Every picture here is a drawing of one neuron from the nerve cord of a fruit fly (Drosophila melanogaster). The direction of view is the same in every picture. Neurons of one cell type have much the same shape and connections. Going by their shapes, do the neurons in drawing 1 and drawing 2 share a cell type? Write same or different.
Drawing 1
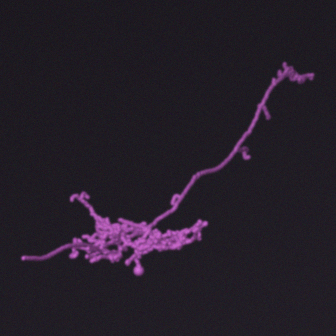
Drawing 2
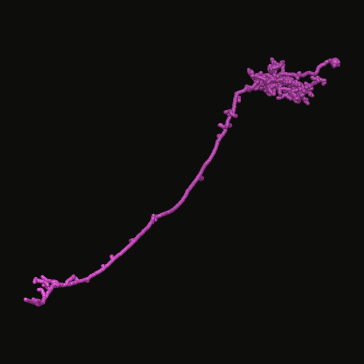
different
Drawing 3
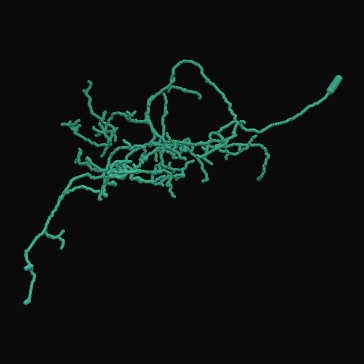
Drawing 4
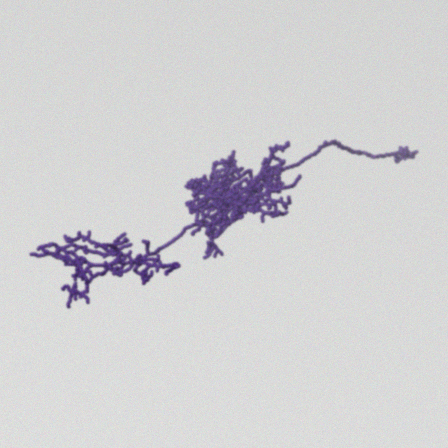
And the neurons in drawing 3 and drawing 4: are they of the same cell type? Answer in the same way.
different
